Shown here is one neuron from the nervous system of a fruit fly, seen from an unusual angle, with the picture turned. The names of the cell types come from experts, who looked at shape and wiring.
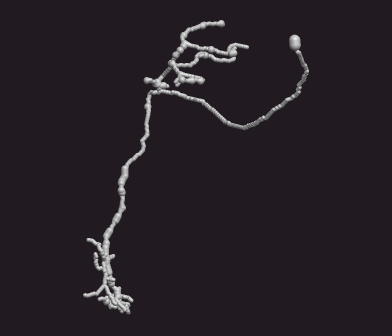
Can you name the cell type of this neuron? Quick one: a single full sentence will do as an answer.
This neuron is of the type LC12.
